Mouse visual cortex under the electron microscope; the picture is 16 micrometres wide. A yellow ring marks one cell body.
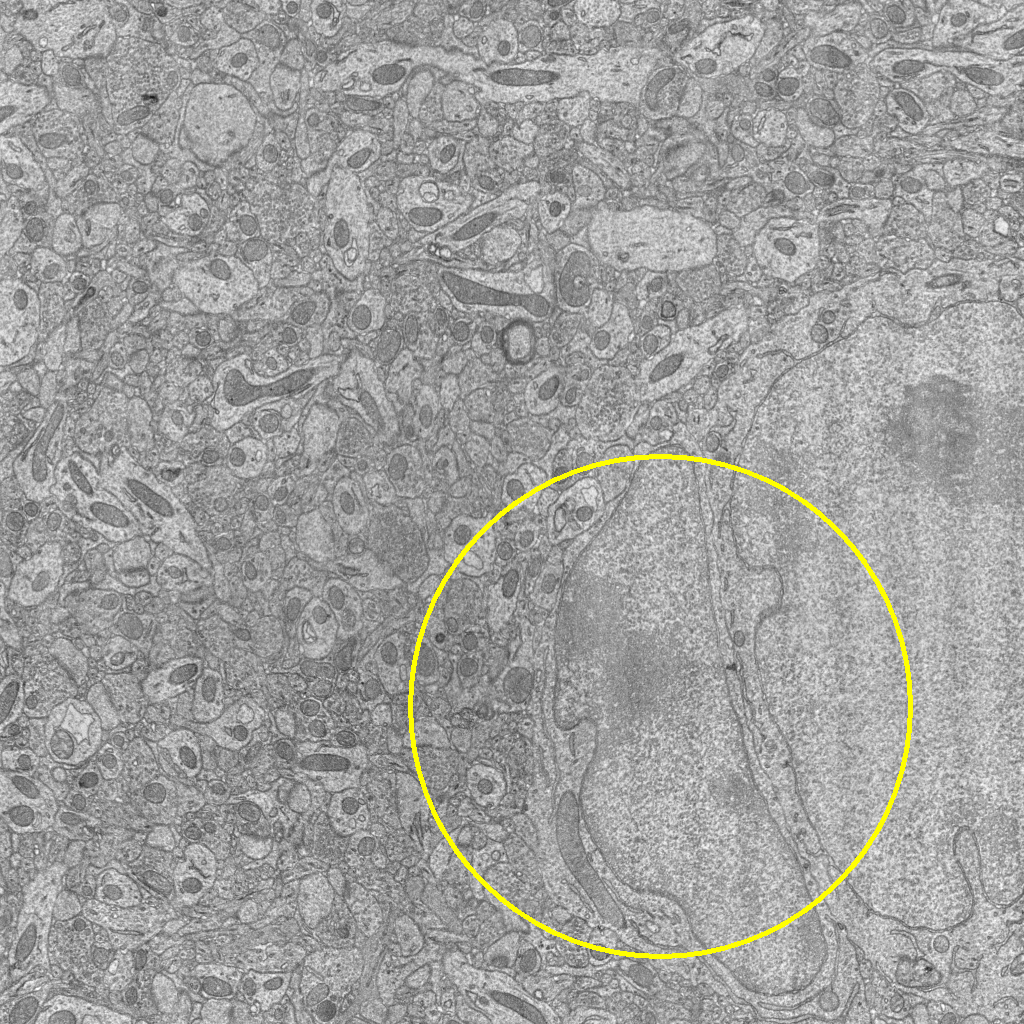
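Oligodendrocyte precursor cell at the ring's centre. The chromatin looks mostly pale and fine, though a few darker, blurry patches sit in the nucleus interior. On the left edge of the nucleus, near its middle, there's a shallow indentation. I can't see a distinct nucleolus. A single long mitochondrion lies along the nucleus's lower left side.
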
